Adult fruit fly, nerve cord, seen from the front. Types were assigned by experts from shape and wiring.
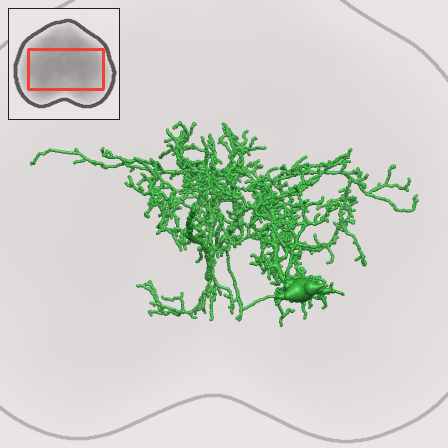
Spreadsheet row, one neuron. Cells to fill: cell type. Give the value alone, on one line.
AN07B004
